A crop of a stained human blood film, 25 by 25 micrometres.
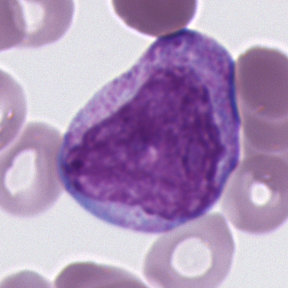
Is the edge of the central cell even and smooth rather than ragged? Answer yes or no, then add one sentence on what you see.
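Yes. The cell surface is smooth, without projections.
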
